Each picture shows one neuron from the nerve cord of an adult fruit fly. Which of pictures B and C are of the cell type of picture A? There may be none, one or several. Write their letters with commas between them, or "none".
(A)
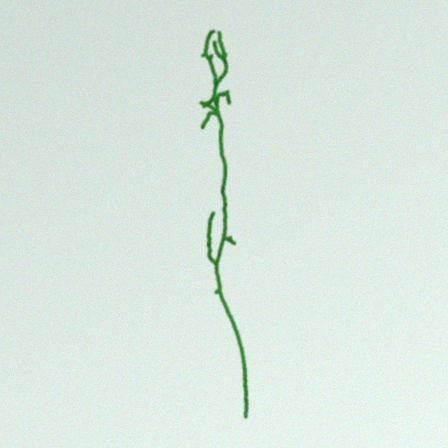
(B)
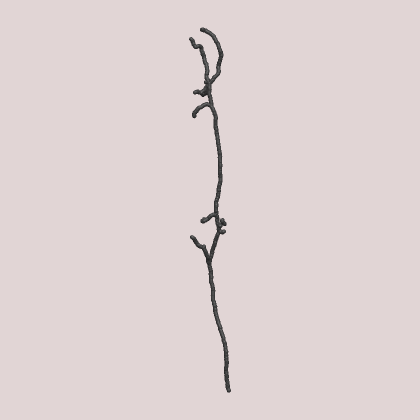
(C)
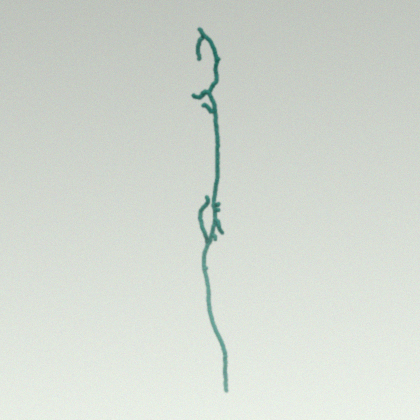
B, C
